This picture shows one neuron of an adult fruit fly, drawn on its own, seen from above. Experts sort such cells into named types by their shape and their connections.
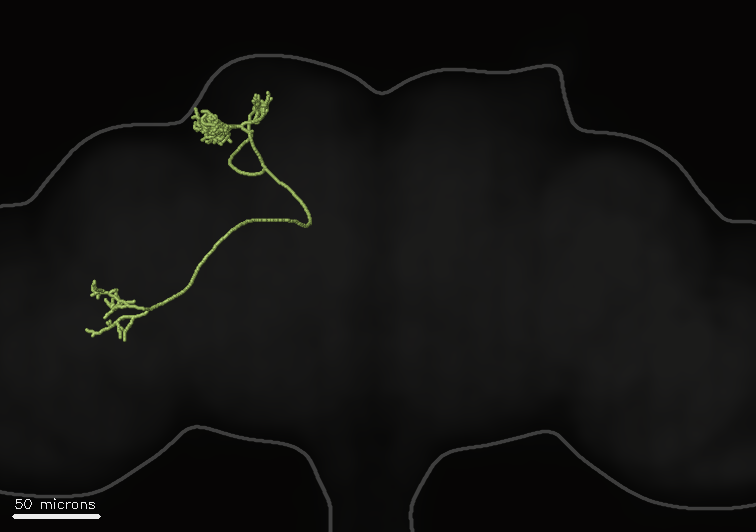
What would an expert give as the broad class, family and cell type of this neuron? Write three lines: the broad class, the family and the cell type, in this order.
central-brain intrinsic neuron
hemilineage ALv1
VL2a_vPN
